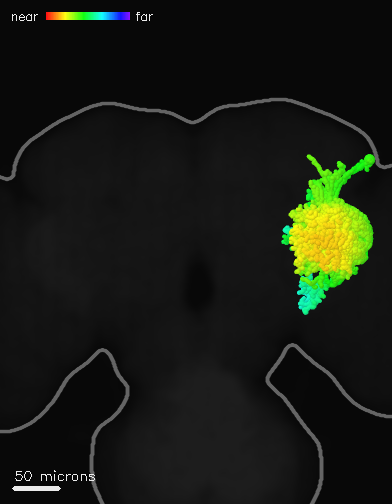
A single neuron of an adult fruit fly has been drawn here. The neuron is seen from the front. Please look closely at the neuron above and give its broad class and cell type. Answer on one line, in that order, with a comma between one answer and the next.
central-brain intrinsic neuron, AVLP079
